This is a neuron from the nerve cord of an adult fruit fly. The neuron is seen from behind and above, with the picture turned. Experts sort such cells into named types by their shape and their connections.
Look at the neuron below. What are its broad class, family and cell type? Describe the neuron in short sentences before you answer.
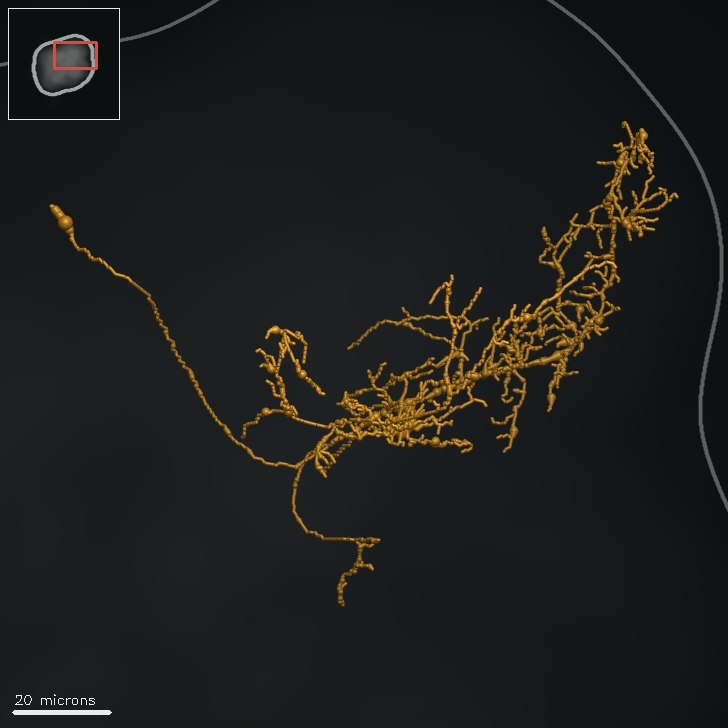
From left to right in the picture it spans about 130 microns. As drawn here it is wider than it is tall. This is a nerve-cord intrinsic neuron. Its family is hemilineage 23B. It is of cell type IN23B060.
